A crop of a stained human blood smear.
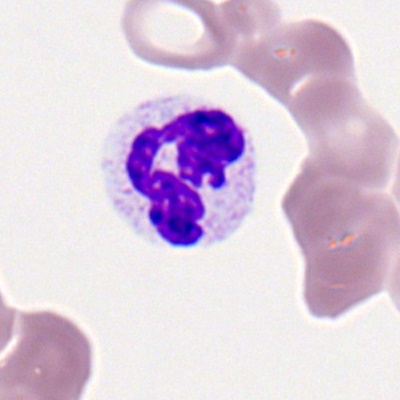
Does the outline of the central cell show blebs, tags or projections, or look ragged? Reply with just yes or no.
No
